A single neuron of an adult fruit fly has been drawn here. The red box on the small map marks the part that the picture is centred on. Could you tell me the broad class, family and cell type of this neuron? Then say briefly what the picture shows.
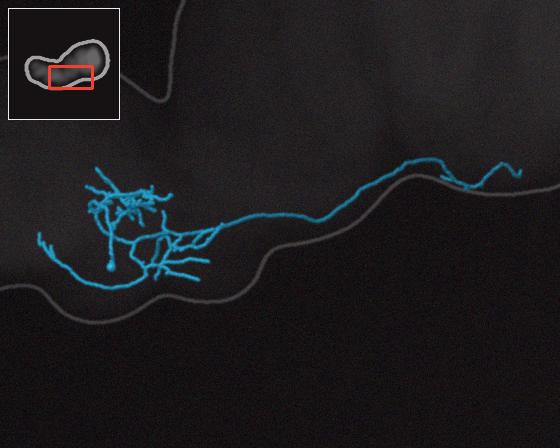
It is an ascending neuron. The family is hemilineage 12B. It is of cell type AN12B060. Its cell body lies on the left of the picture. In this view it is more than twice as wide as it is tall.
